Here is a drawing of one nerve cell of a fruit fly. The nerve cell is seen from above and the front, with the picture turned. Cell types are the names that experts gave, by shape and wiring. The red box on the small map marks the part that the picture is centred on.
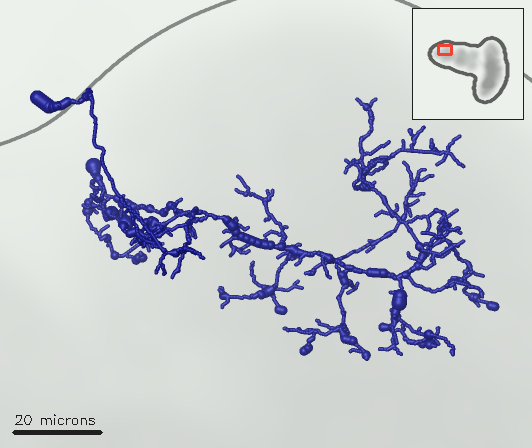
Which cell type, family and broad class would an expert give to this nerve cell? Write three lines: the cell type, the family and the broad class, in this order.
IN19A059
hemilineage 19A
nerve-cord intrinsic neuron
